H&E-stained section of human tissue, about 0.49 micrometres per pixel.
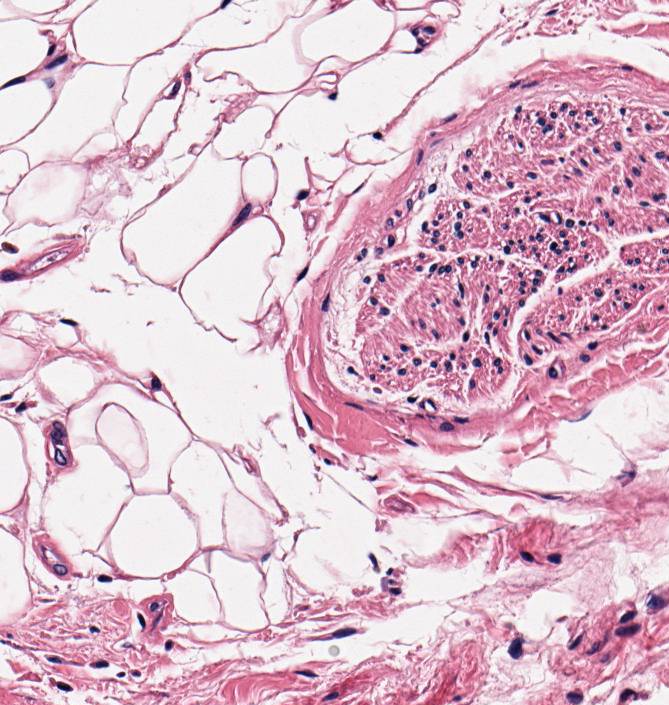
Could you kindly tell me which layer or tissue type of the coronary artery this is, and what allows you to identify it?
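Most of the left half of this field is fat. Look at the adipocytes: large, empty polygonal spaces bounded by thin pink membranes, with small thin-walled vessels in the septa between them at the left edge.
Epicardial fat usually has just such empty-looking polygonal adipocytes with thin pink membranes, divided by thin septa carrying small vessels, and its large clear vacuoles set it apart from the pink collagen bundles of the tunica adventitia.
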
